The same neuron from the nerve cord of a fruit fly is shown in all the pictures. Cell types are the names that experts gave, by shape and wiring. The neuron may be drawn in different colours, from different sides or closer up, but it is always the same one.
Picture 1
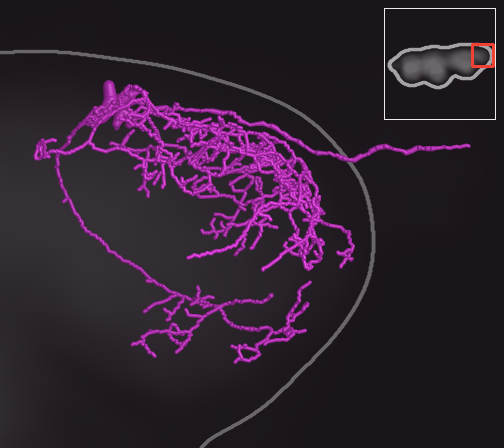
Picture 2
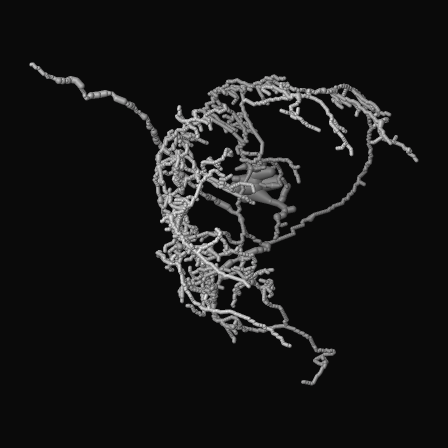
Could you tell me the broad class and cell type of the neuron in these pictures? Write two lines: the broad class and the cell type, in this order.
sensory neuron entering the nerve cord
SNxx17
